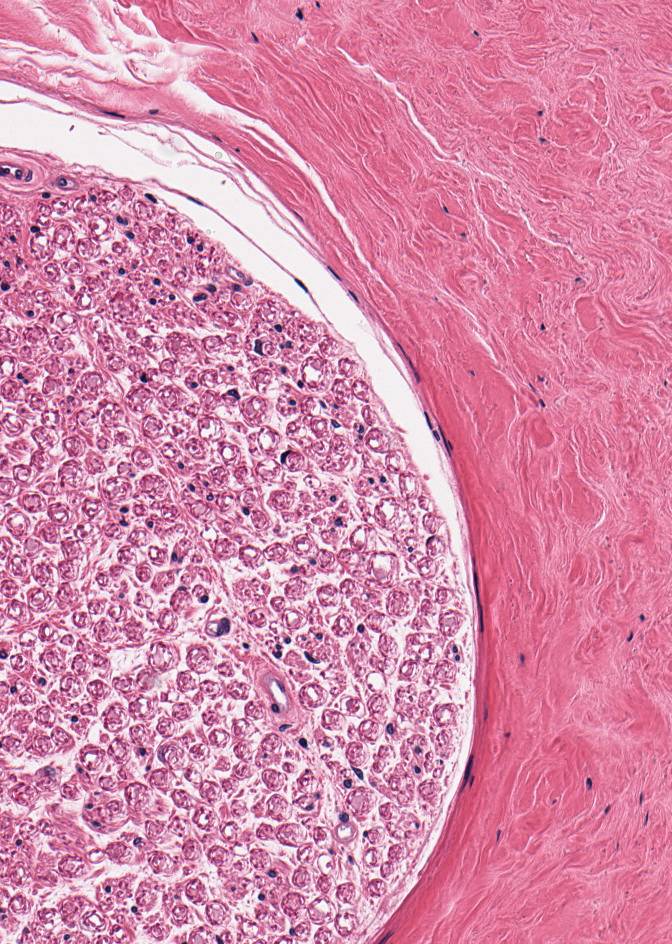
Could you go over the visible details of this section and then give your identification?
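A large rounded bundle occupies the left of the field; its curved edge faces dense fibrous tissue on the right. The bundle is cut across, so its fibres appear as many small, closely packed round profiles. Small dark oval nuclei are sparsely scattered between these profiles. A thin layer of flattened cells with elongated dark nuclei follows the curved outer edge of the bundle. This is tibial nerve.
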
